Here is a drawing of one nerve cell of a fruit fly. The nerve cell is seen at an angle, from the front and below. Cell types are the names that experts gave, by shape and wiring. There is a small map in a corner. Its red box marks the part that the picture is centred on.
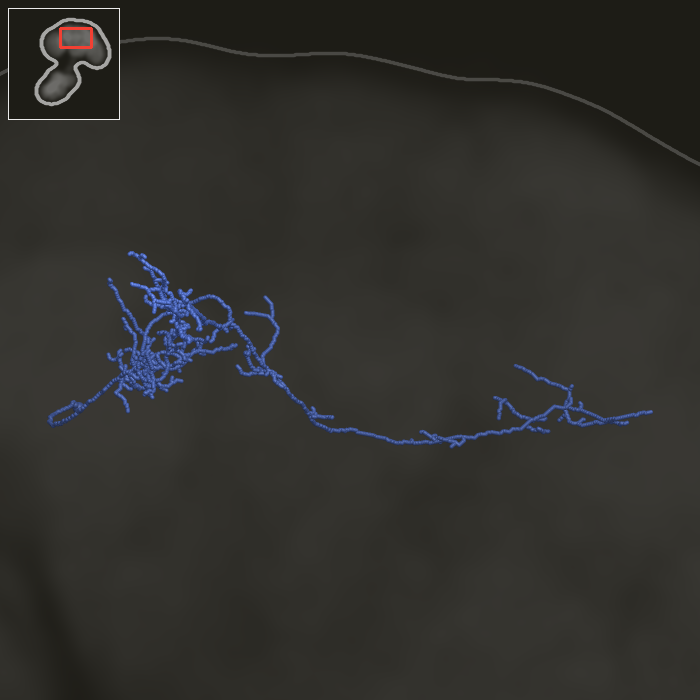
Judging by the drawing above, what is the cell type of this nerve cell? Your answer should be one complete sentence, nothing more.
This nerve cell is typed as CL275.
